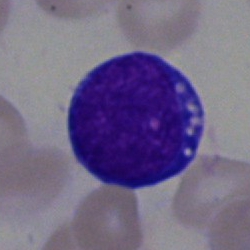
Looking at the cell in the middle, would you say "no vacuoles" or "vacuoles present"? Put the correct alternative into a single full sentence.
One or more clear vacuoles are found within the cytoplasm of this cell.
